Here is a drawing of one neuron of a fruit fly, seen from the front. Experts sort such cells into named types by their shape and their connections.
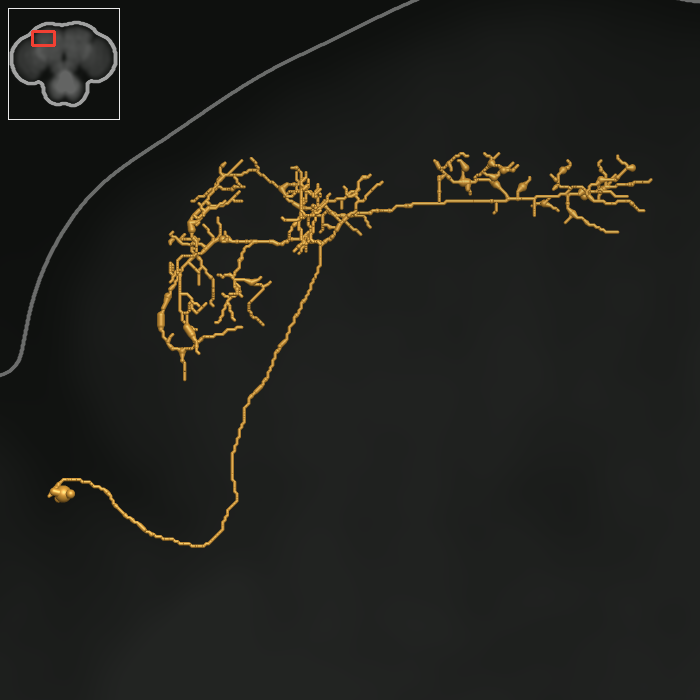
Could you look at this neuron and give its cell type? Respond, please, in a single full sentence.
The neuron is a member of cell type CB2507.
